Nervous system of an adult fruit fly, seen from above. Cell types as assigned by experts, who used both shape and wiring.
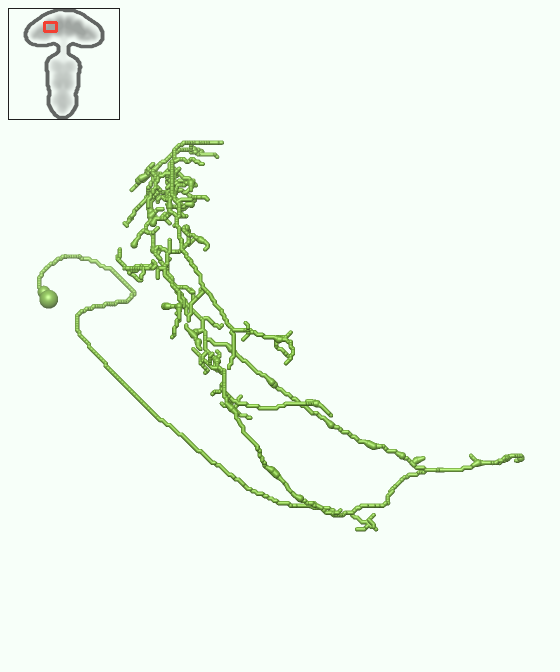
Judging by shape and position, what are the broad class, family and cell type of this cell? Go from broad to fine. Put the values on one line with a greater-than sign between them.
central-brain intrinsic neuron > hemilineage SLPav2 > CB1242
